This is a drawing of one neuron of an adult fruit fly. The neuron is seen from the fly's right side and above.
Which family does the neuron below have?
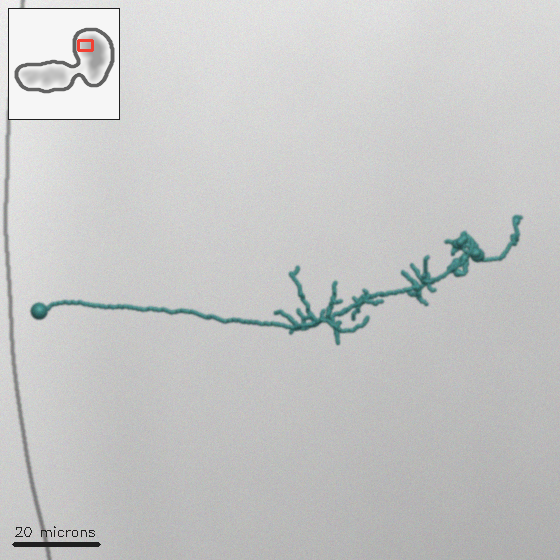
C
